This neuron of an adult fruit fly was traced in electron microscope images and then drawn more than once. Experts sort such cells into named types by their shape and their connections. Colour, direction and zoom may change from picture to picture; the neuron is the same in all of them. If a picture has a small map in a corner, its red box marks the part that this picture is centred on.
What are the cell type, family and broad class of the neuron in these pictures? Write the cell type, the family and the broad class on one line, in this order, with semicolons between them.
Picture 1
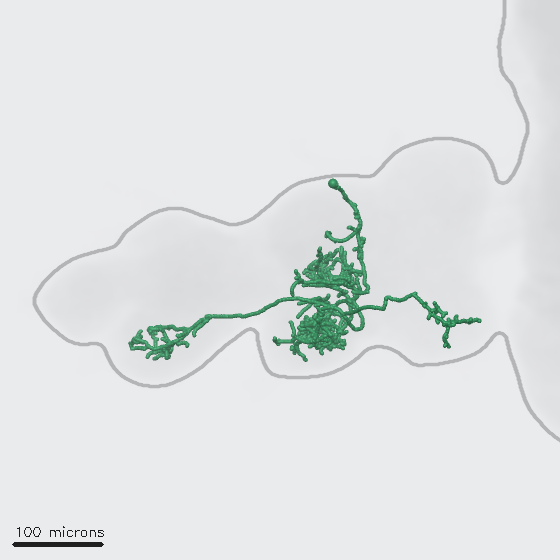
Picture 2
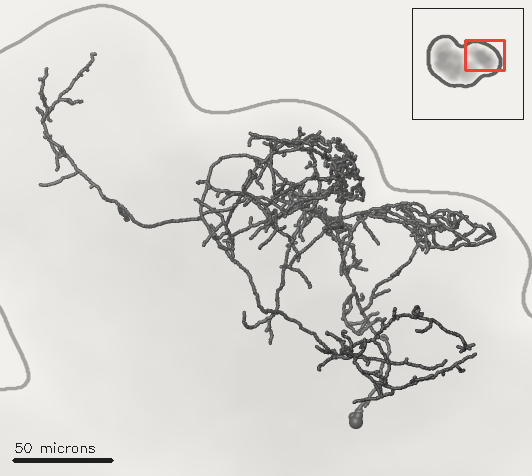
IN09B006; hemilineage 09B; nerve-cord intrinsic neuron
